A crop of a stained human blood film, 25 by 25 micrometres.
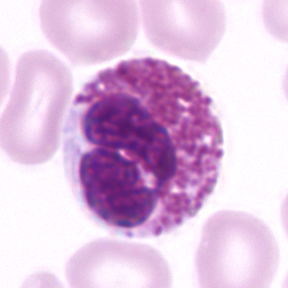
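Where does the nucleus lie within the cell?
Toward the left side.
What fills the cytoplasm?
Coarse, round, reddish-pink granules, with a narrow pale bluish rim free of granules along the left edge.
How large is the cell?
About 15 micrometres across.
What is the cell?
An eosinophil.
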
